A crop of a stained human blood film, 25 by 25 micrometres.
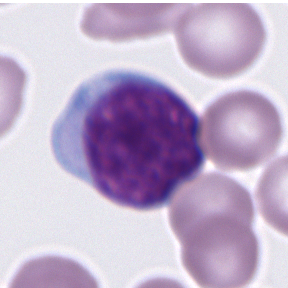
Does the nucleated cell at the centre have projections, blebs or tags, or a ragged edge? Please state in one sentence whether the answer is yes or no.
No, smooth rather than rough is the outline of this cell.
